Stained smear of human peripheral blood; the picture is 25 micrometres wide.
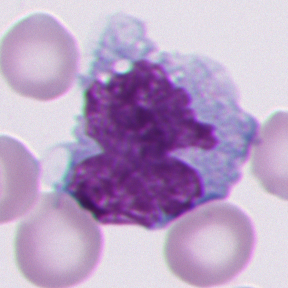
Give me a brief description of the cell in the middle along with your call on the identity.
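The nucleus lies lower left, with the wider band of cytoplasm to the right. Its chromatin is dark purple, mottled and uneven. The cytoplasm is plentiful, pale greyish blue. A small clear round spot sits at the nucleus's upper edge. This is a monocyte.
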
